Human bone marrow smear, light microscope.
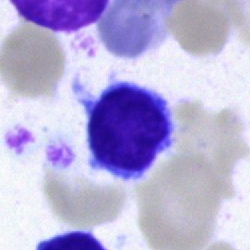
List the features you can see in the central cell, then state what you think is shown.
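Look first at the shape: this cell is roughly round. Now notice how nearly the whole cell is taken up by the nucleus. In the cytoplasm you won't find any granules. At the upper left edge, there's a small, ragged blue tag of cytoplasm sticking out. So what we have here is a lymphocyte.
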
